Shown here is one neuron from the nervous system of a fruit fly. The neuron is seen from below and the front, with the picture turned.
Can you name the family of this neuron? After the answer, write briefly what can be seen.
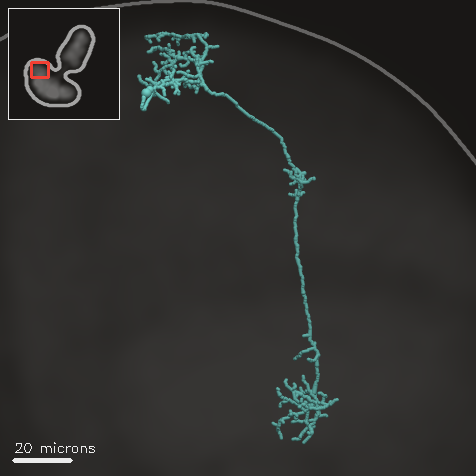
Its family is TmY. This is an optic-lobe intrinsic neuron. It is in the brain and does not reach the nerve cord. By the scale bar it is about 150 microns tall in this view. The picture shows dozens of branch ends.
